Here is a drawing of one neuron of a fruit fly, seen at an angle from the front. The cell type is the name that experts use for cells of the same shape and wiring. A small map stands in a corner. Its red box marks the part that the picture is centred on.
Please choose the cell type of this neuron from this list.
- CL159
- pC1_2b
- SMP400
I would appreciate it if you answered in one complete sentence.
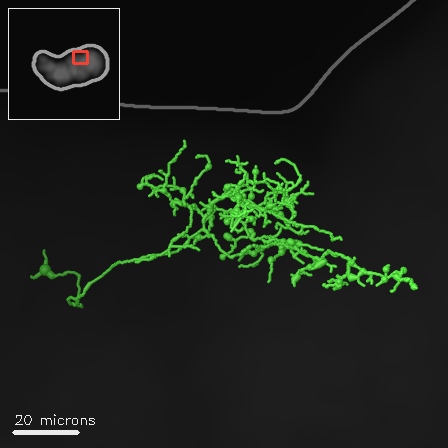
The type assigned to this neuron is SMP400.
